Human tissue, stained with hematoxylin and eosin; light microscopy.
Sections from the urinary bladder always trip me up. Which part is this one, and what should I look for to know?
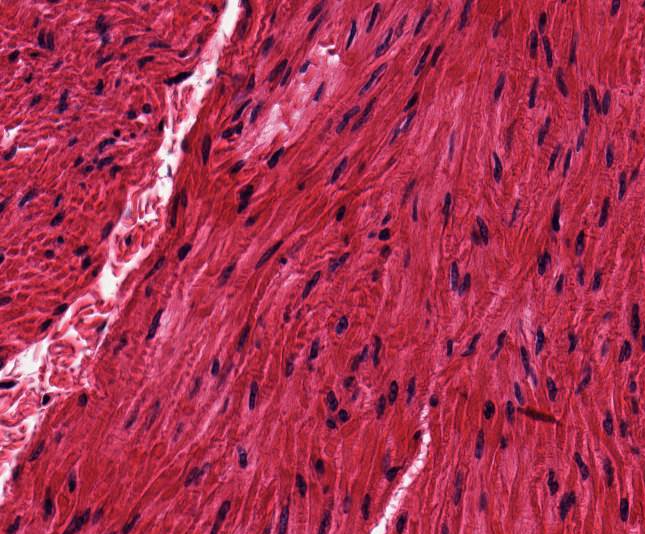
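That's smooth muscle: elongated, cigar-shaped, blunt-ended nuclei in deep pink-red cytoplasm.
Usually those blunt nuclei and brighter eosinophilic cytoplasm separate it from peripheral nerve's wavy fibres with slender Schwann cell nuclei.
Between two bundles, a pale strip of loose connective tissue runs diagonally from top centre to lower left. The upper left bundle, cut more across, has shorter, rounder nuclei.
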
